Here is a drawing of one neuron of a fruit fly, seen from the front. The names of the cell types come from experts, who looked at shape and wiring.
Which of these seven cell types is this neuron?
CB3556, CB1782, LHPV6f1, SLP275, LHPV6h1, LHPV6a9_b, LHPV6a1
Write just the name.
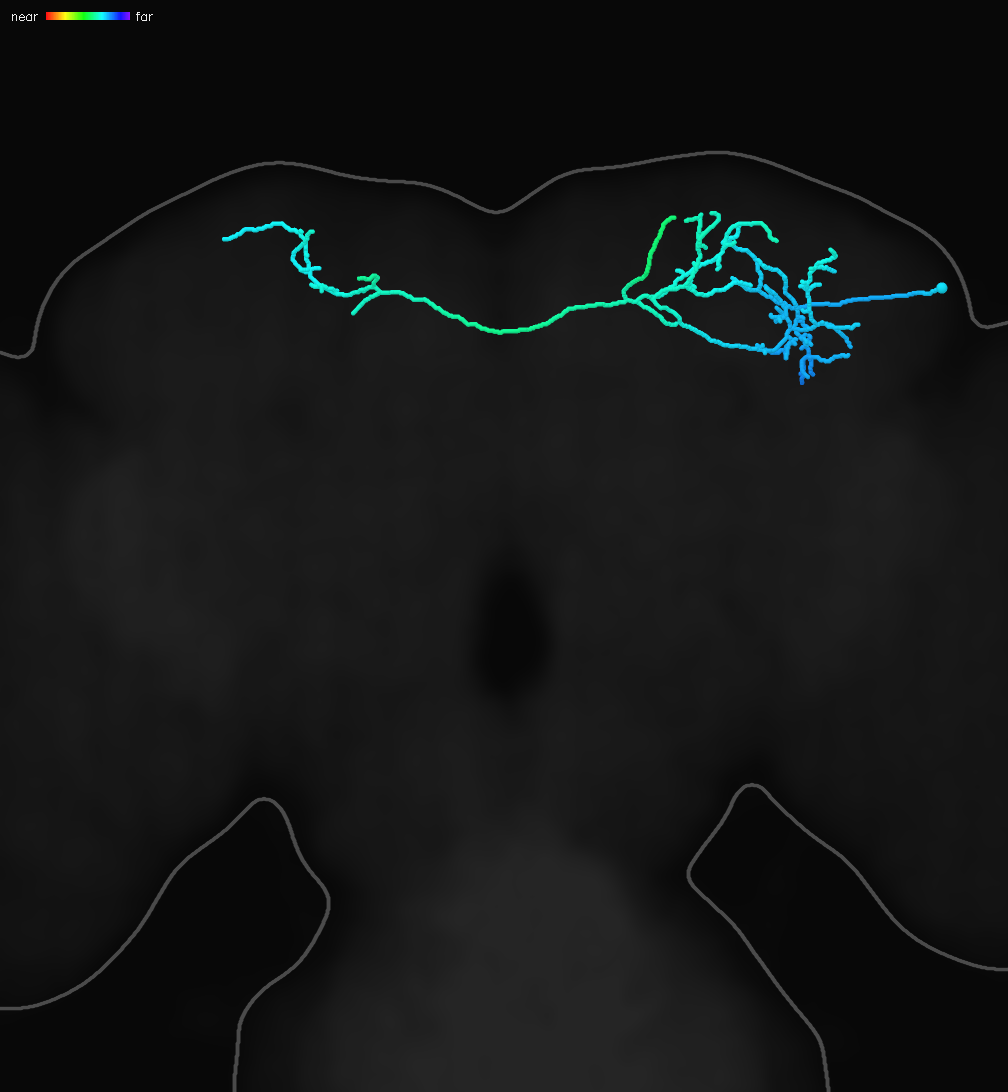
CB3556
